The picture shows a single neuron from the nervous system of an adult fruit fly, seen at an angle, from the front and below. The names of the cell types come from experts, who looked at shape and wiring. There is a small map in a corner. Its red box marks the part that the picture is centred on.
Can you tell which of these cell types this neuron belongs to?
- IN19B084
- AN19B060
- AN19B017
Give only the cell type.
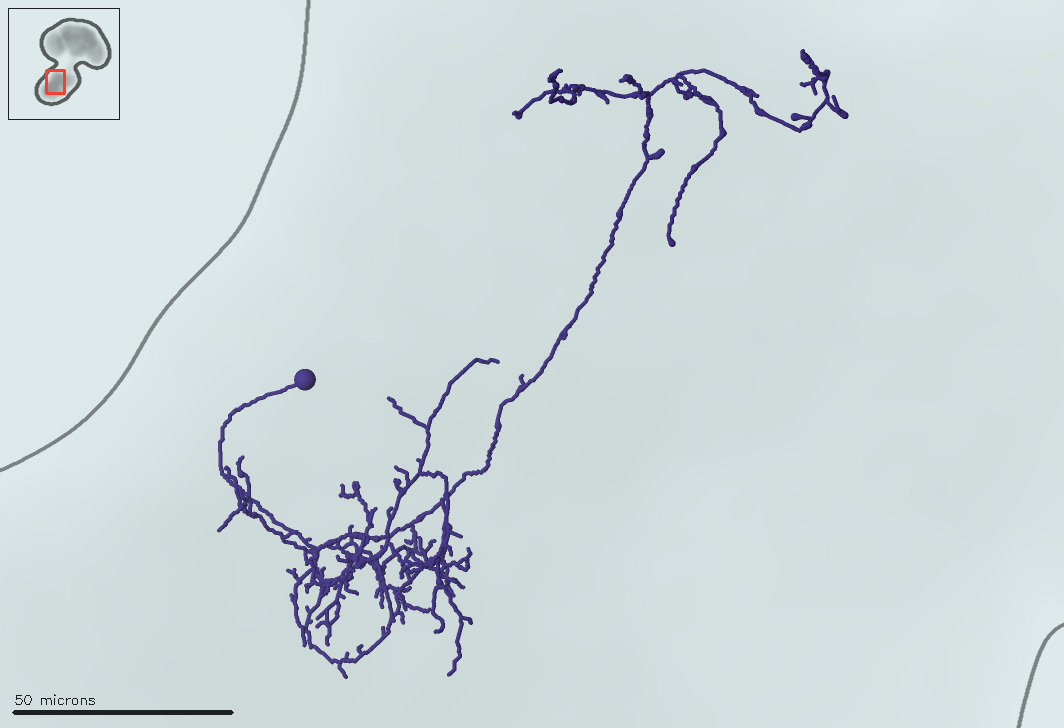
IN19B084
